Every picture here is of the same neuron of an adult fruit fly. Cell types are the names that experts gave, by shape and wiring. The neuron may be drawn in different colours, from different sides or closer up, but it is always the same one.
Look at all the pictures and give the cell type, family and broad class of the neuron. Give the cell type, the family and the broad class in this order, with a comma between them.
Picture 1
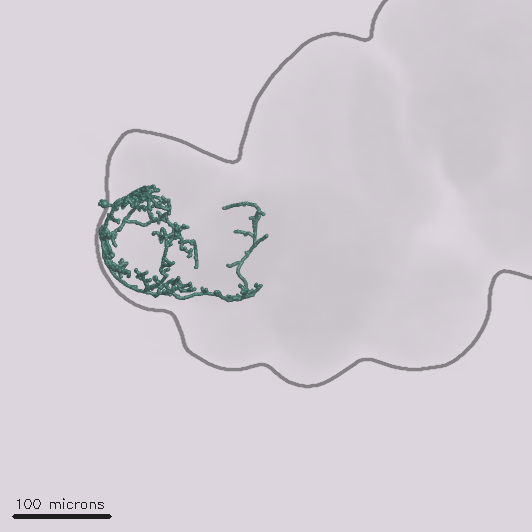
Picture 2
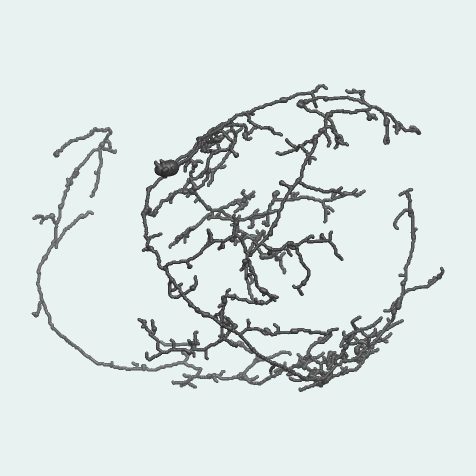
IN19A060_e, hemilineage 19A, nerve-cord intrinsic neuron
